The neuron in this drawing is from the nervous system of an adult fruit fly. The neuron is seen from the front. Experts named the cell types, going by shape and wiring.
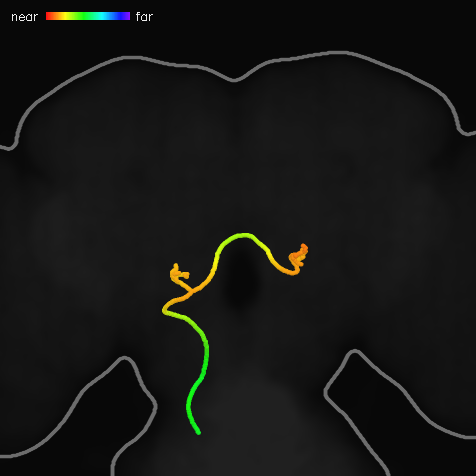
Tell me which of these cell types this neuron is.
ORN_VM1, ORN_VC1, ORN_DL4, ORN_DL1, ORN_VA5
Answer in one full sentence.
It is ORN_VC1 that is the cell type of the neuron.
